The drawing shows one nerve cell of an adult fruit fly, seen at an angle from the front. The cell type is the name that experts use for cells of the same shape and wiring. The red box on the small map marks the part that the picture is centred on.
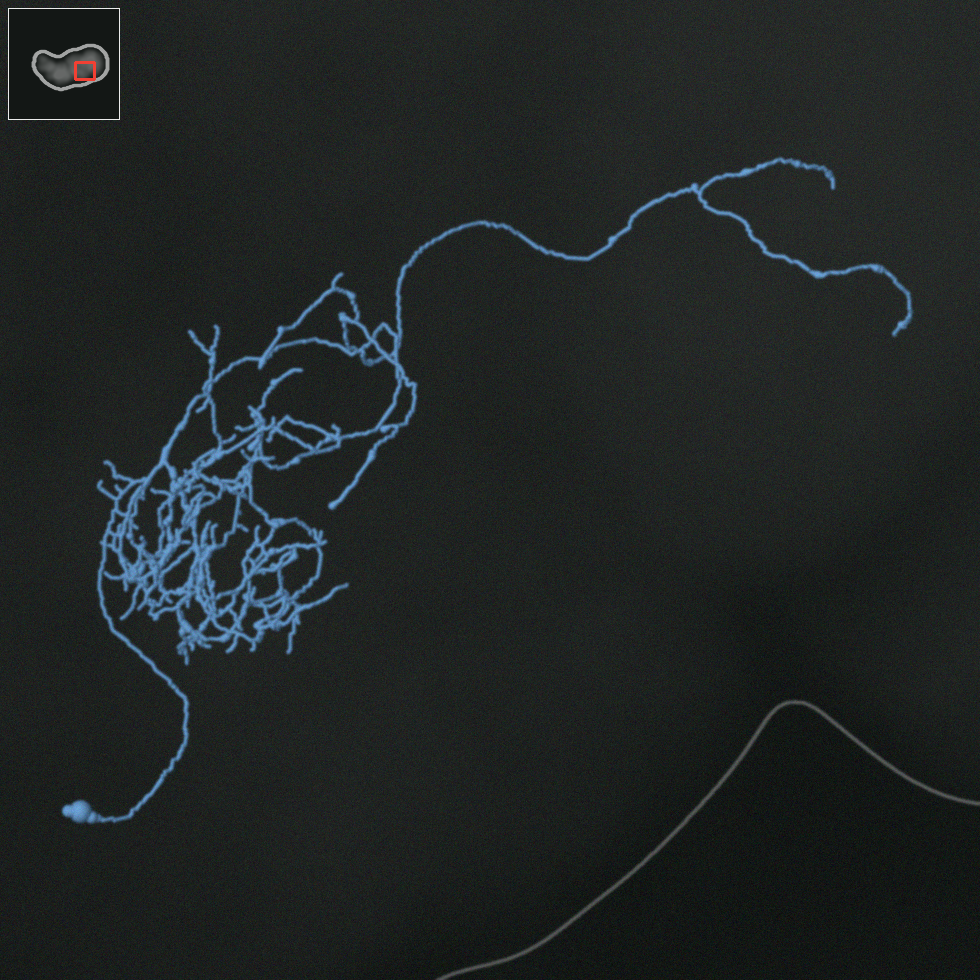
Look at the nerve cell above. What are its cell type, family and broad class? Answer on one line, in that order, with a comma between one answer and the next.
v2LN34A, hemilineage ALv2, central-brain intrinsic neuron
